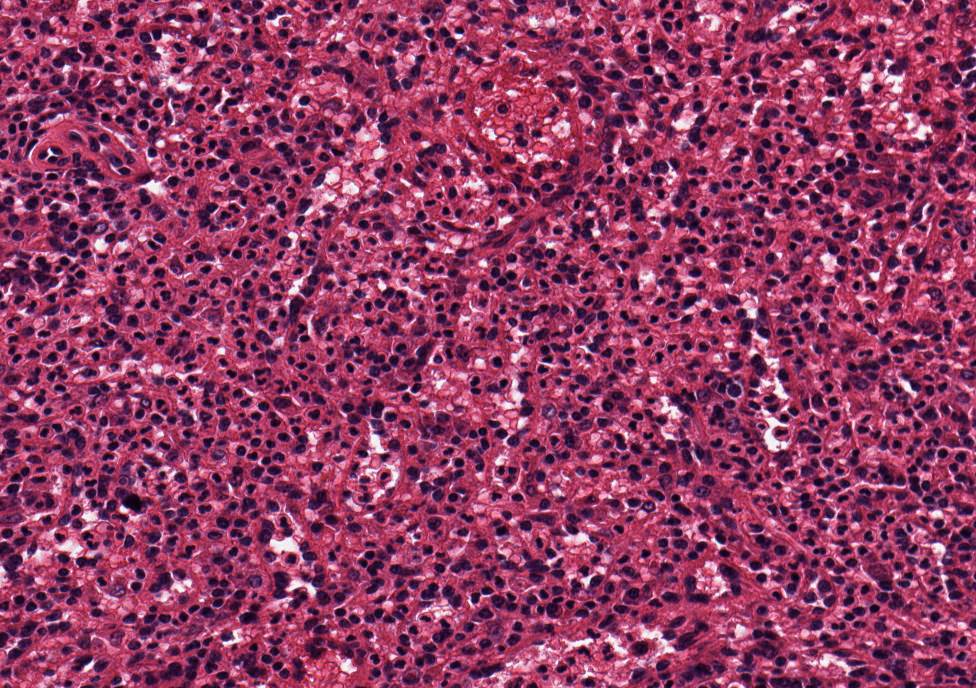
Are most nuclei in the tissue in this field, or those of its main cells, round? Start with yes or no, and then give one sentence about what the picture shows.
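Yes. Most nuclei are small, round and darkly stained.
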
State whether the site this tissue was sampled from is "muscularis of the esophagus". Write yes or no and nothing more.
no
